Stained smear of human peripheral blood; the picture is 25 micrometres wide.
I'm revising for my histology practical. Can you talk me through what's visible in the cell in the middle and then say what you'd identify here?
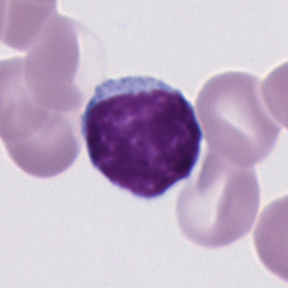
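Pale blue cytoplasm can be seen, most of it along the upper side of the cell. It contains no vacuoles. Within the nucleus, no nucleoli are seen. This is a typical lymphocyte.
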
